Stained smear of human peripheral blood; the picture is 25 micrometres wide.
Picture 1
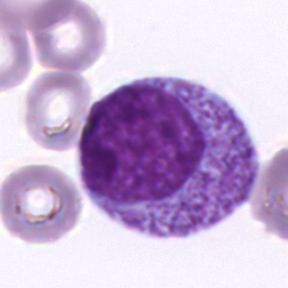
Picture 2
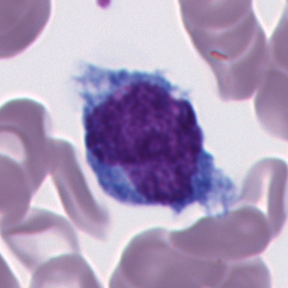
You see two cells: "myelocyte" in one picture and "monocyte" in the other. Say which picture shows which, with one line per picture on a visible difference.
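Picture 1 is a myelocyte. Many fine purple granules are scattered throughout the cytoplasm.
Picture 2 is a monocyte. No distinct granules are visible in the cytoplasm.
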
